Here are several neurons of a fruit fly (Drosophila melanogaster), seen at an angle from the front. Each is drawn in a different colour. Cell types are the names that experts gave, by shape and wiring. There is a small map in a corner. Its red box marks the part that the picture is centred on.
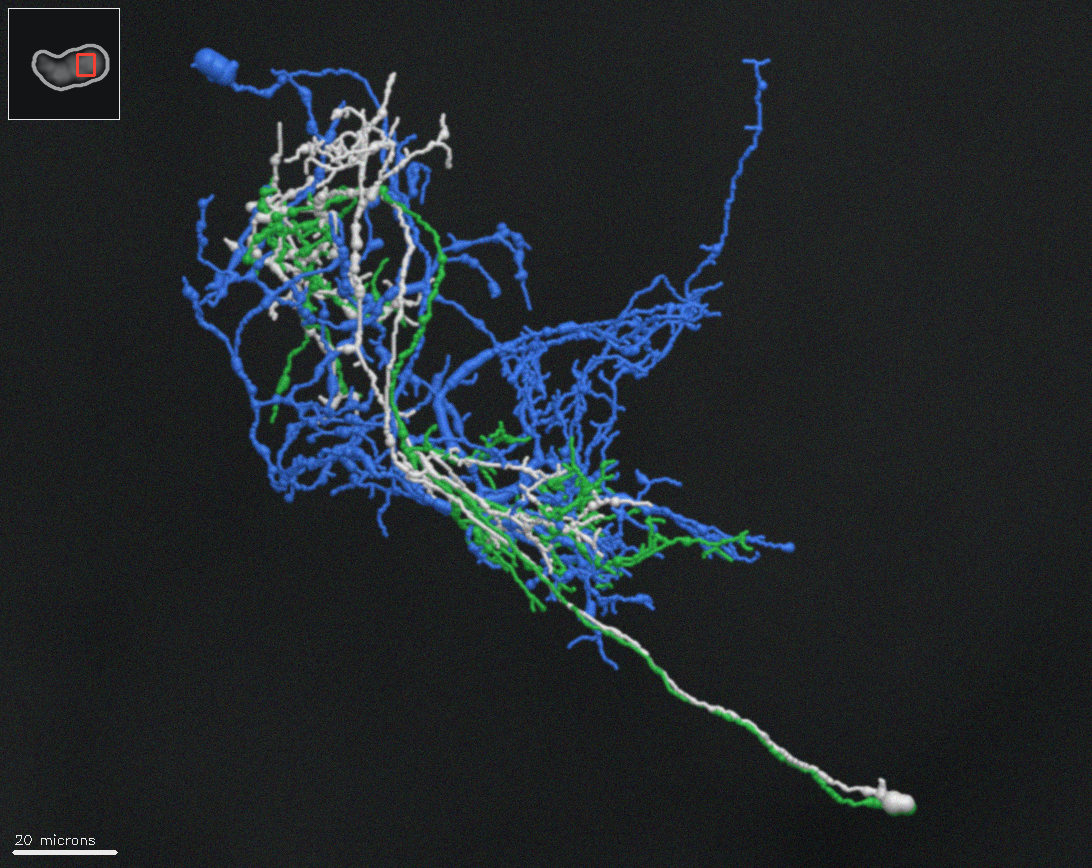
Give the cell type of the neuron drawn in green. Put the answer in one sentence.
The cell type is VES103.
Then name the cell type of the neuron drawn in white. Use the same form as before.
The cell type is PS101.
